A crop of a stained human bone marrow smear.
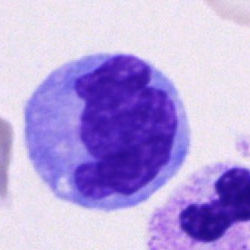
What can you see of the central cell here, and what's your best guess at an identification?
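Start with the shape, which is roughly round. Notice that the nucleus lies toward the right side of the cell, while the rim of cytoplasm is widest on the left. Near the lower left edge, a small clear vacuole sits in the cytoplasm. What you are looking at is a monocyte.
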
